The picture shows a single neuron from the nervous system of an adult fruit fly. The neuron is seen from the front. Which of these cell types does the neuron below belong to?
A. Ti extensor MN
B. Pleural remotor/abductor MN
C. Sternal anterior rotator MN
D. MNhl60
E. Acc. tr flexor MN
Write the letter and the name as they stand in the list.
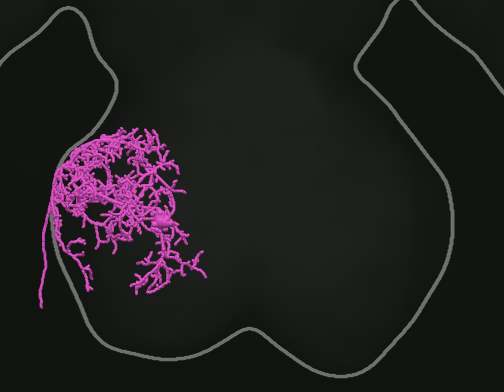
B. Pleural remotor/abductor MN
